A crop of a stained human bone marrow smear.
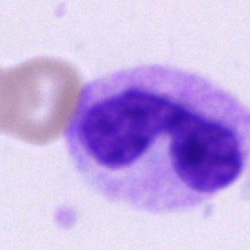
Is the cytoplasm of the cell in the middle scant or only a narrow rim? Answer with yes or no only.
No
